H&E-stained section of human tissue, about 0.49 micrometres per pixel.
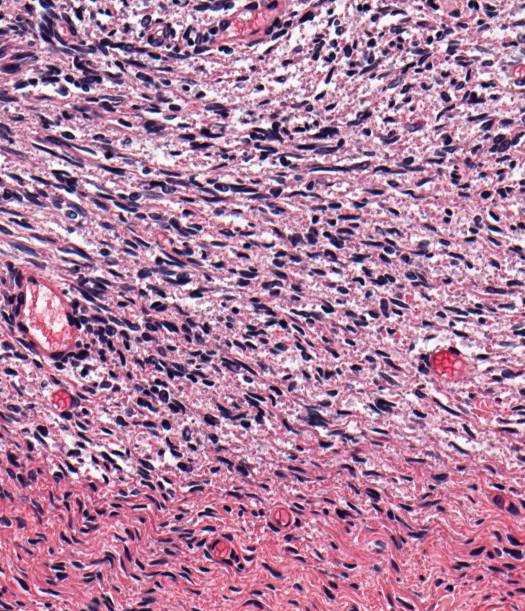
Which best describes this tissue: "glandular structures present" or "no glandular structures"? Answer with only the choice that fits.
No glandular structures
